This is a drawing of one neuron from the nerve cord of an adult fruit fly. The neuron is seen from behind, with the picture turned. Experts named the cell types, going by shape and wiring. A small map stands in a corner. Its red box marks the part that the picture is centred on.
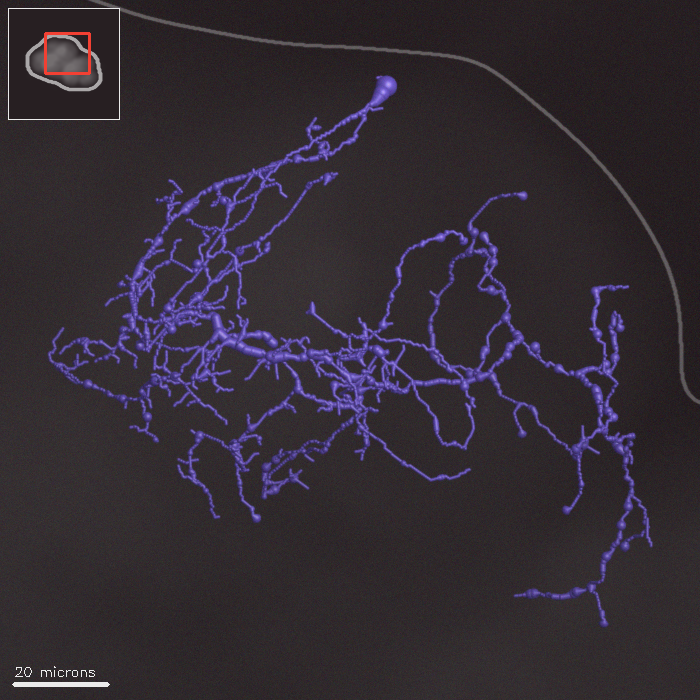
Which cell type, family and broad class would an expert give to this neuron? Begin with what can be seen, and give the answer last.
By the scale bar it is about 130 microns wide in this view. The picture shows more than a hundred branch ends. The cell type is IN04B055. The family is hemilineage 04B. This is a nerve-cord intrinsic neuron.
